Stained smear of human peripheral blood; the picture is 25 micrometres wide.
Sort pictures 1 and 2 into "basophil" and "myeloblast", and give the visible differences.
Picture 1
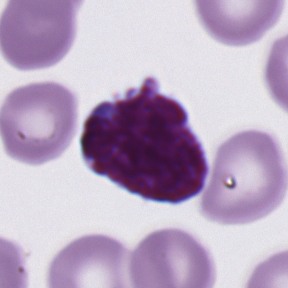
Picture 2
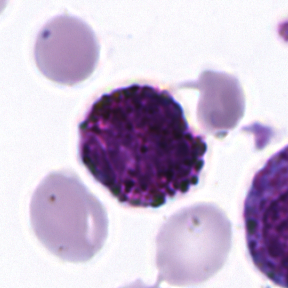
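The first picture shows a myeloblast and the second a basophil. In the myeloblast, the nucleus fills about 90% of the cell's area, and cytoplasm shows only as a scant pale bluish rim, most visible at the upper left.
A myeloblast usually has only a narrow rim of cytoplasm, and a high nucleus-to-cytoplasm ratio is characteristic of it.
Its outline is rounded overall but uneven along the upper edge, where small knob-like blebs project from the top of the cell. No nucleoli can be seen in its nucleus, the image is slightly soft in focus, and red cells lie around the cell without overlapping it. The basophil, by contrast, has a nearly round outline and is about 11 micrometres across.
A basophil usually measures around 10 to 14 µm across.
Dark purple-black granules fill the whole basophil, and they are coarse and uneven in size.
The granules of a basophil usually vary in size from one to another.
The granules lie over the nucleus, so that its shape cannot be made out.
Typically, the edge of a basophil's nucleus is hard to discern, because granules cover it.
Along the lower right margin the granules bulge into a beaded edge, and no pale, granule-free rim of cytoplasm is seen around the cell.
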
